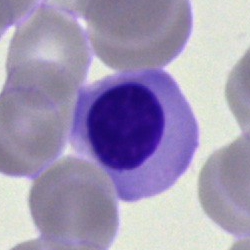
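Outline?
Roughly round, smooth edge.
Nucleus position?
Off-centre, toward the left.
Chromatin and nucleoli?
Chromatin dense, dark purple; no nucleoli visible.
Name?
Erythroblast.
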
